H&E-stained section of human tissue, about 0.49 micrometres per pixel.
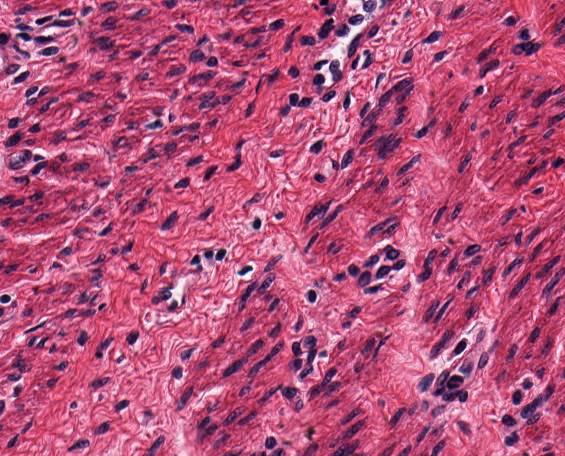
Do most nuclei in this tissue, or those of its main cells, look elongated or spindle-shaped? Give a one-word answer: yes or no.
Yes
